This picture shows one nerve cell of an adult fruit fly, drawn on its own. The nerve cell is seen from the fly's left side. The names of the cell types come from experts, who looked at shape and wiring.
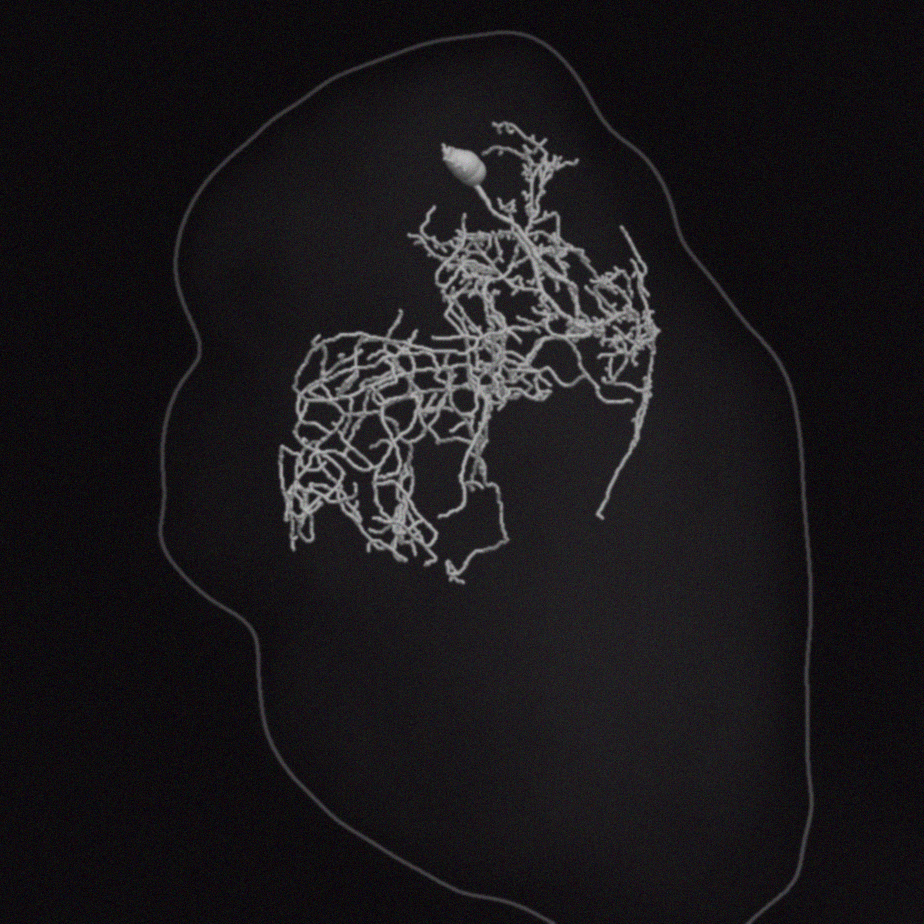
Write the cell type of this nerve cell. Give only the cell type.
CL365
